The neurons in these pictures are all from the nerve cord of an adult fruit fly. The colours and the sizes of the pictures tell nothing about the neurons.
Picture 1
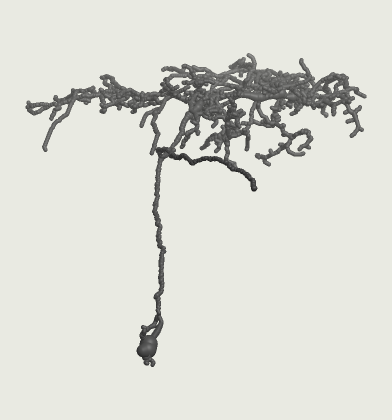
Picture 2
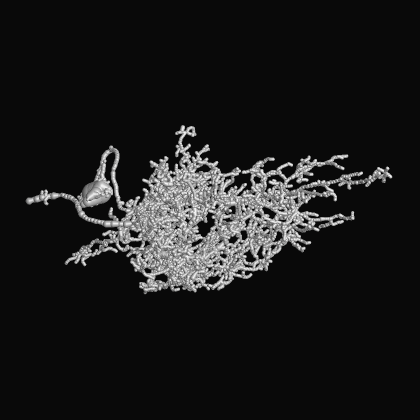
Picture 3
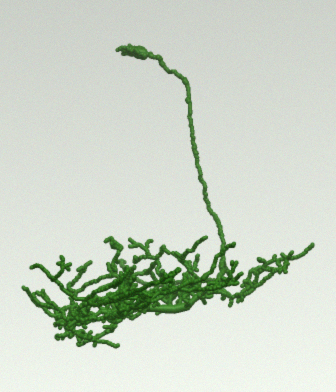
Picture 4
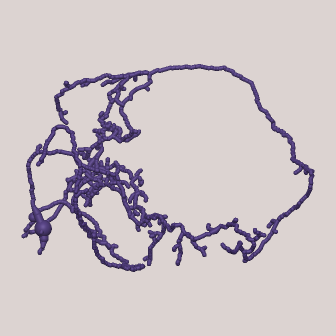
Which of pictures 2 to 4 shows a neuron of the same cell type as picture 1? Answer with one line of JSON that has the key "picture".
{"picture": 3}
